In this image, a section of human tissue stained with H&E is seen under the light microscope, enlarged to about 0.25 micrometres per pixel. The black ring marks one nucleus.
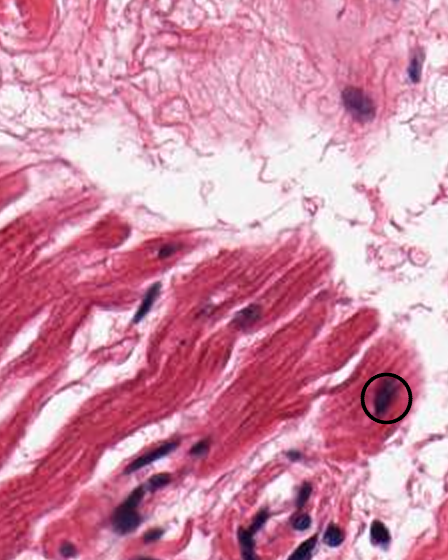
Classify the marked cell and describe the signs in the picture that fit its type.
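The marked nucleus belongs to a cardiomyocyte. The nucleus is oval and elongated, stained dark purple, and sits in the middle of the cell's width with its long axis running along the cell. The cytoplasm is abundant and deep pink, with fine streaks running lengthwise along the cell. The cell lies at the edge of a group of parallel pink fibres that run diagonally side by side, and its outer side borders pale, loose tissue with thin wavy fibres.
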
